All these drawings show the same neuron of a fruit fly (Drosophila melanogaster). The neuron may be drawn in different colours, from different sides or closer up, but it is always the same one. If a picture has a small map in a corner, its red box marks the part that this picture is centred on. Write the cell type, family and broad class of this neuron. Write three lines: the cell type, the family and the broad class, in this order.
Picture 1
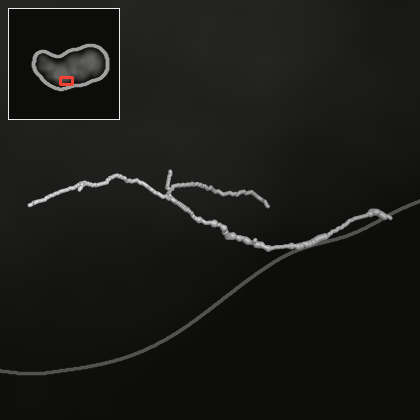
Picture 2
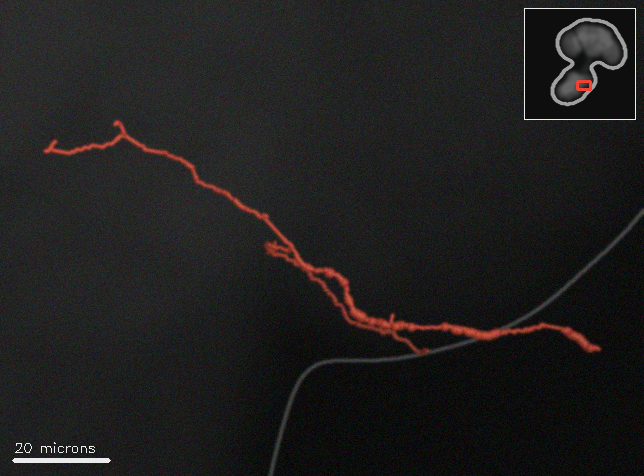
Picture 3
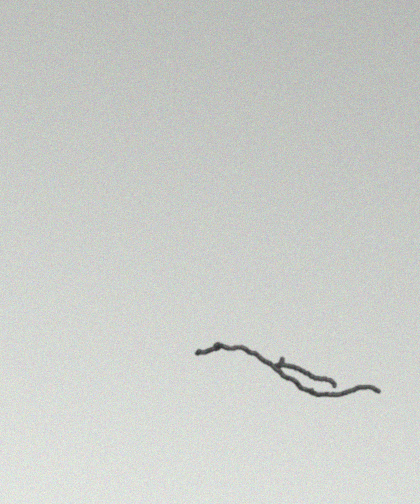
LgLG7
class gustatory
sensory neuron entering the nerve cord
